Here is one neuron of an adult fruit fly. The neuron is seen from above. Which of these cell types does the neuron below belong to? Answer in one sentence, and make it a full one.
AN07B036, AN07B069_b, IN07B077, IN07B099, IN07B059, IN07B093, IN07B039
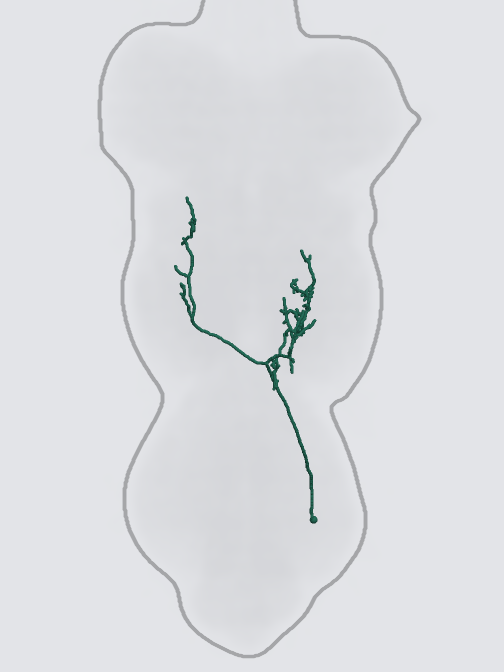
It is to cell type IN07B099 that the neuron belongs.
